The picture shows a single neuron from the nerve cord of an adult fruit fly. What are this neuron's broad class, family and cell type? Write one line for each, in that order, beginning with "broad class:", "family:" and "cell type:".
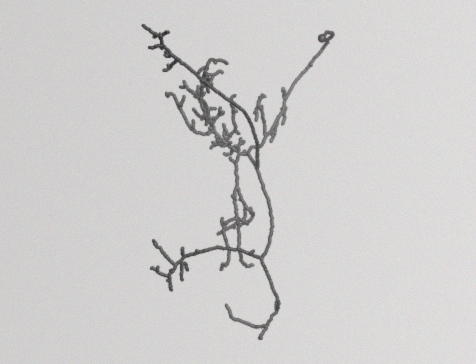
broad class: nerve-cord intrinsic neuron
family: hemilineage 18B
cell type: IN18B051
